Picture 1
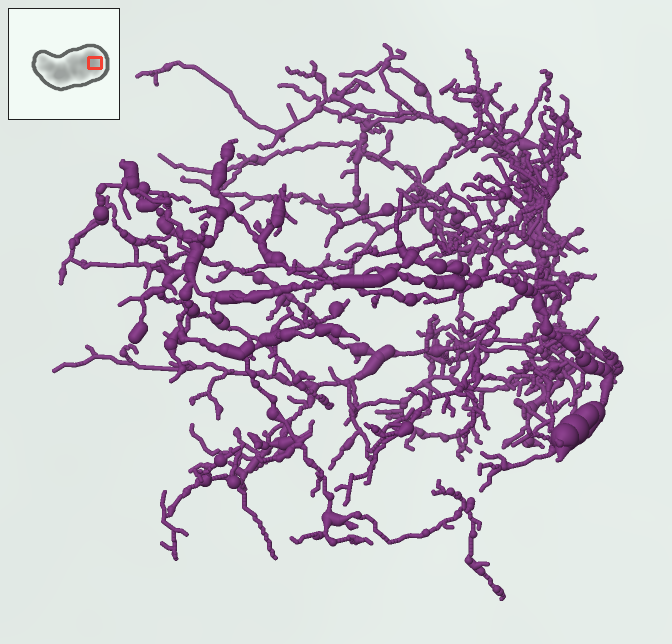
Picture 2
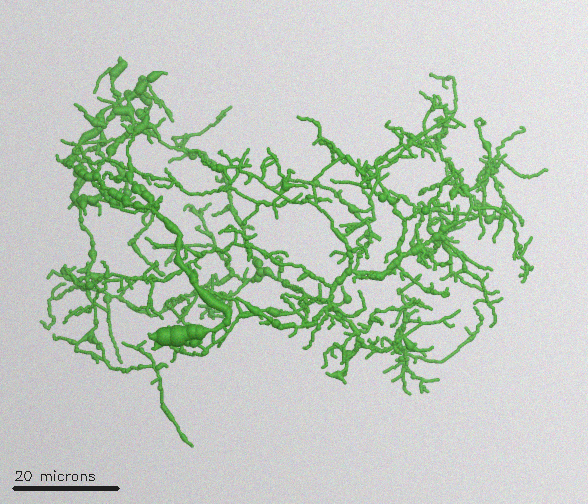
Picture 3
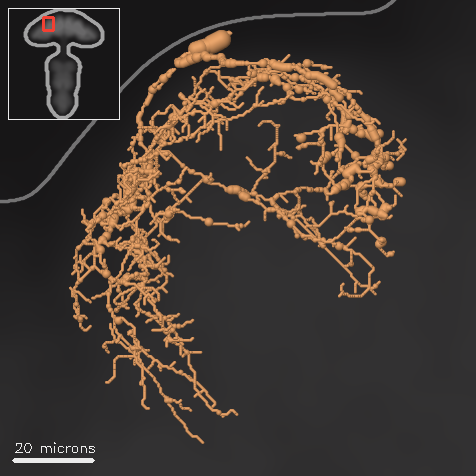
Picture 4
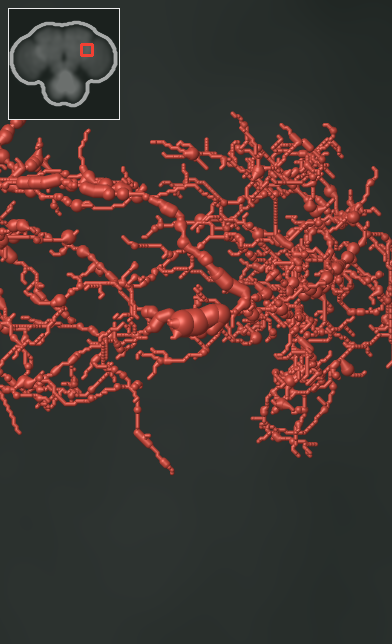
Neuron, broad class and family: central-brain intrinsic neuron; hemilineage VLPa1_lateral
